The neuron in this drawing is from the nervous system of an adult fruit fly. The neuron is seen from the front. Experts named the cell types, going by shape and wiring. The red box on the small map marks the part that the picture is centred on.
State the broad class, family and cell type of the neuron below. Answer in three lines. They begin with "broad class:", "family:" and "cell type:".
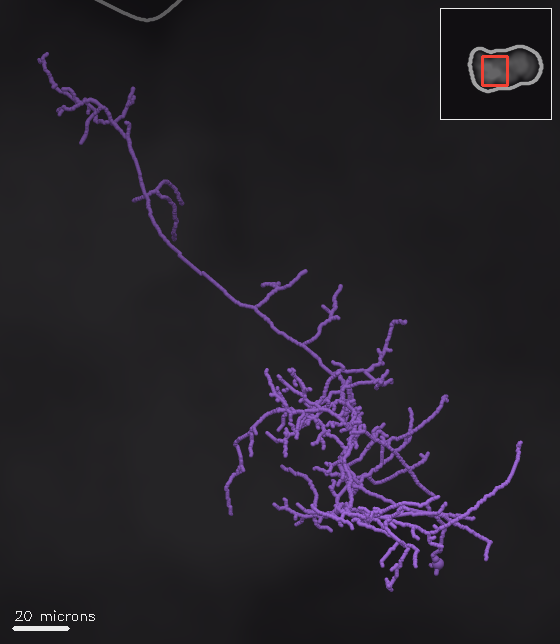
broad class: nerve-cord intrinsic neuron
family: hemilineage 12A
cell type: TN1c_a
